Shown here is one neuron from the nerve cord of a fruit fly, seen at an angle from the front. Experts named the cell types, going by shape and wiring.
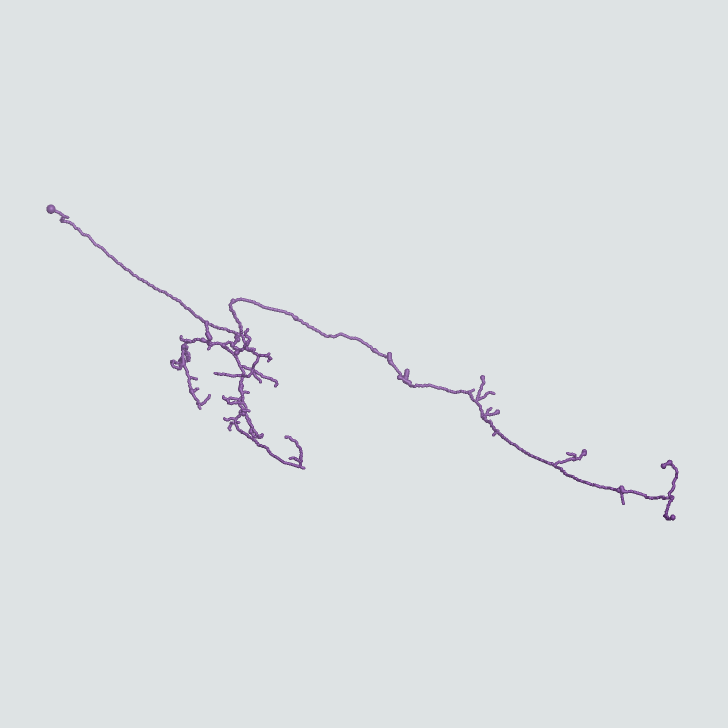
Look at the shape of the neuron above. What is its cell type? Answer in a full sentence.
The cell type is IN07B087.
